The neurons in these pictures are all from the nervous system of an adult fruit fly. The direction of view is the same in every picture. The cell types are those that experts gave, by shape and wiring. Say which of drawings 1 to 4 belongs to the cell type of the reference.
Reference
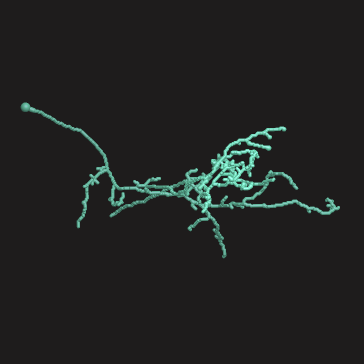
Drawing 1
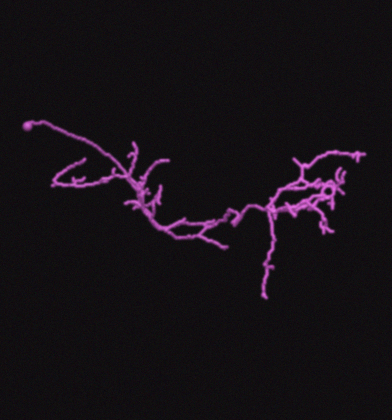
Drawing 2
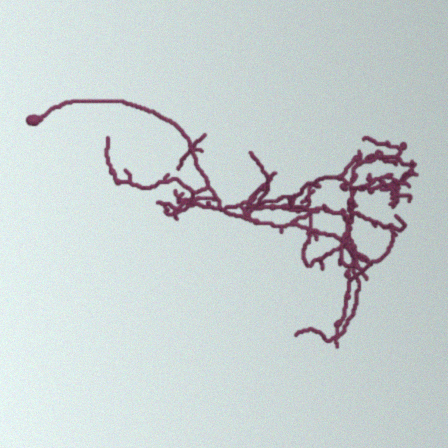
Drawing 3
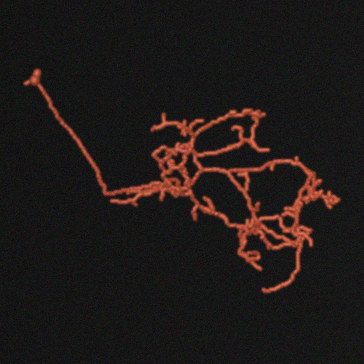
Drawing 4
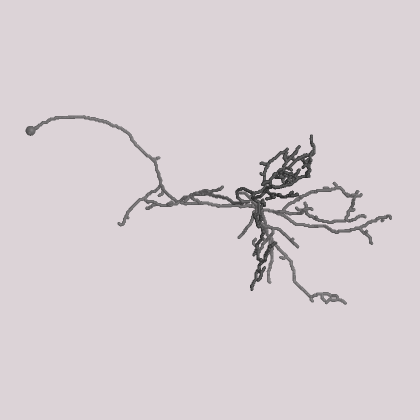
4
